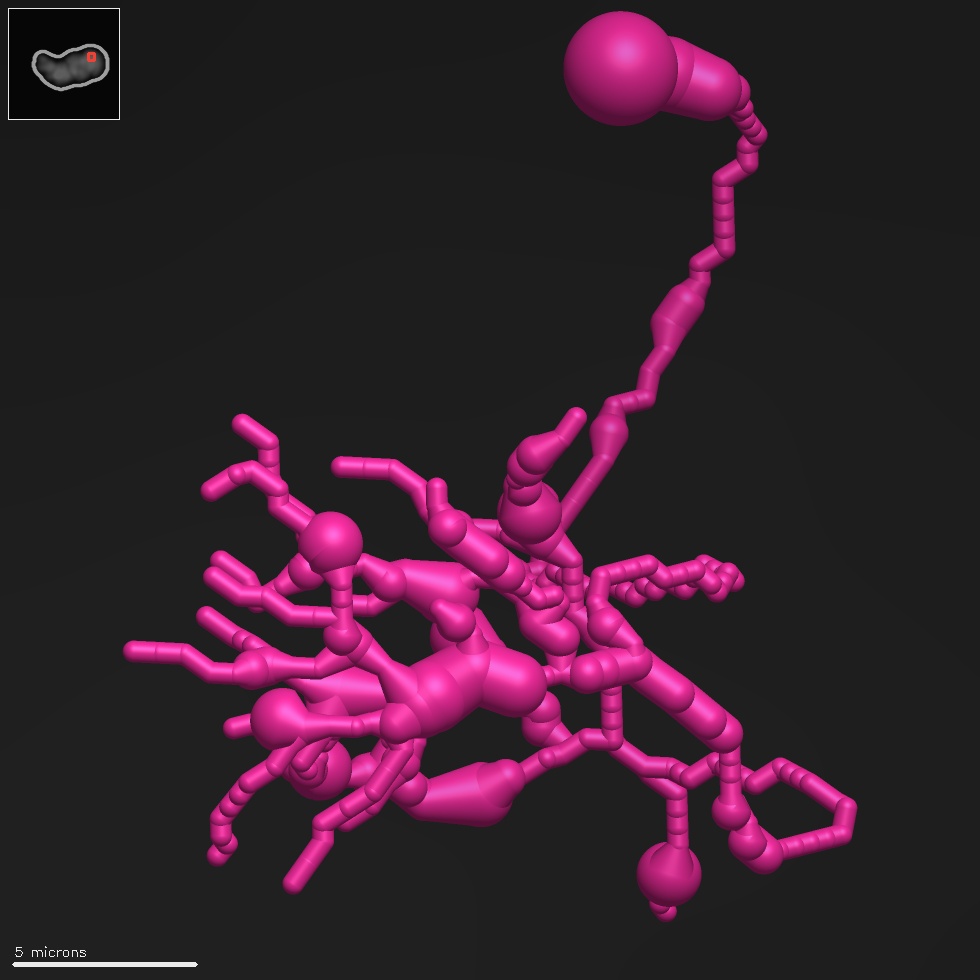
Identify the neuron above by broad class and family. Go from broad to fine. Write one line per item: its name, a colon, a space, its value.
broad class: optic-lobe intrinsic neuron
family: T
